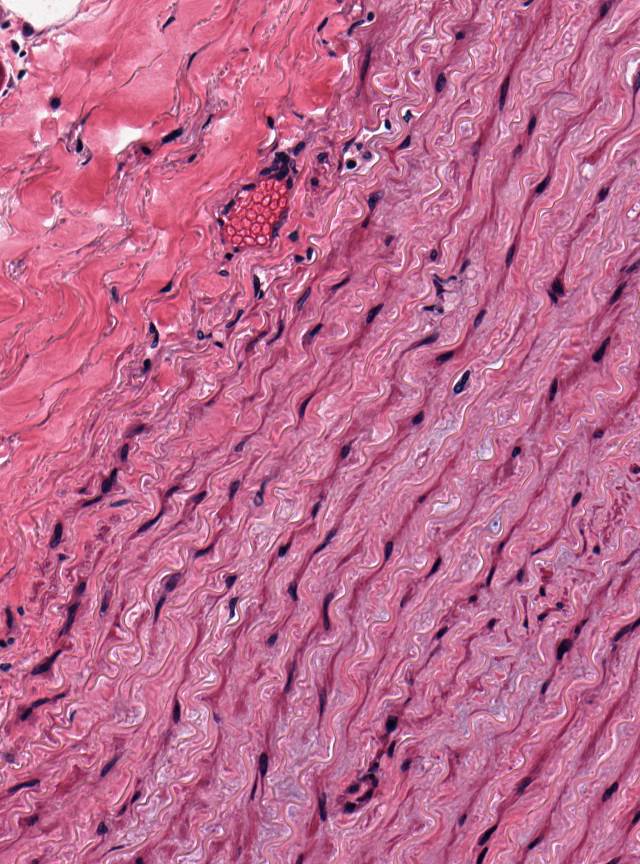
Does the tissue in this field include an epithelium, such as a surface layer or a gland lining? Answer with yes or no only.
No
